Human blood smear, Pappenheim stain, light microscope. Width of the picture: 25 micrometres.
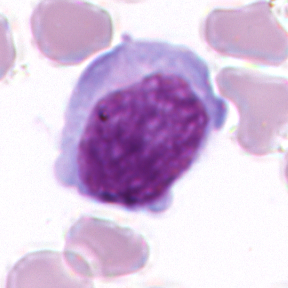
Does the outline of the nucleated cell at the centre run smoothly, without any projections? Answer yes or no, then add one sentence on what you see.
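No. The cell outline is irregular, with uneven bulges rather than a smooth round edge.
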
